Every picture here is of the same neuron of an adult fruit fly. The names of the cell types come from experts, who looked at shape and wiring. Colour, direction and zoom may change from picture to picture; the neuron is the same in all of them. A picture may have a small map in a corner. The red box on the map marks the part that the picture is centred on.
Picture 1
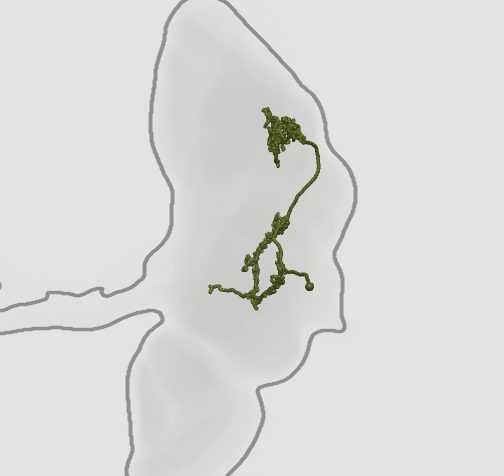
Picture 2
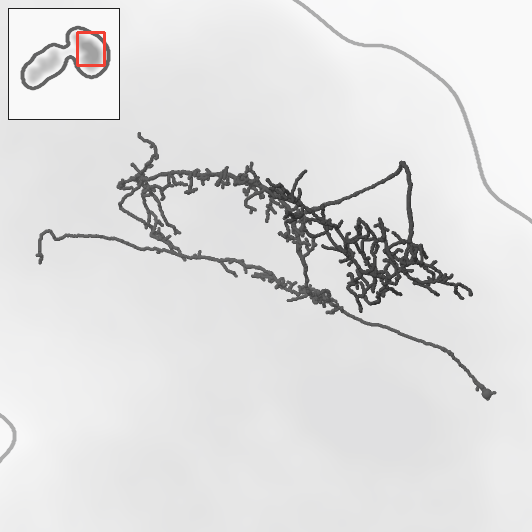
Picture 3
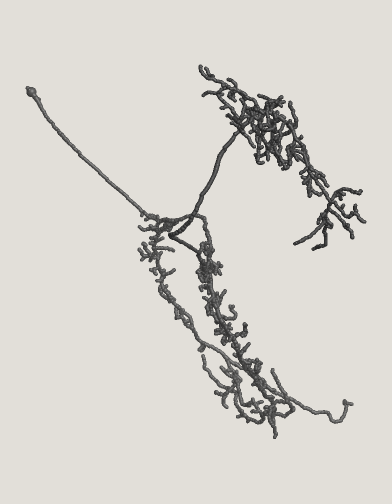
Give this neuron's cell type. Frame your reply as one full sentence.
Belonging to the cell type mAL_m5a is this neuron.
